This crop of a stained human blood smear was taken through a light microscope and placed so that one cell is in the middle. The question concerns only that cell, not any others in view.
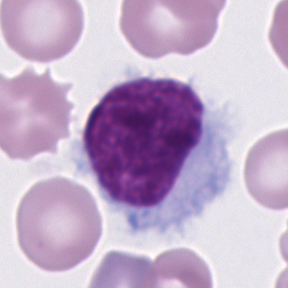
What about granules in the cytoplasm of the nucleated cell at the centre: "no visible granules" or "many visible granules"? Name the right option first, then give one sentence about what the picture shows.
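No visible granules. No distinct granules are seen in the cytoplasm.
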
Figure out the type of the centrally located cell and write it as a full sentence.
At the center of the crop sits a hairy cell.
